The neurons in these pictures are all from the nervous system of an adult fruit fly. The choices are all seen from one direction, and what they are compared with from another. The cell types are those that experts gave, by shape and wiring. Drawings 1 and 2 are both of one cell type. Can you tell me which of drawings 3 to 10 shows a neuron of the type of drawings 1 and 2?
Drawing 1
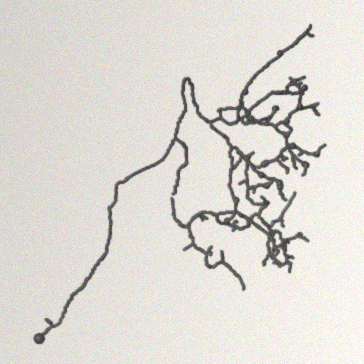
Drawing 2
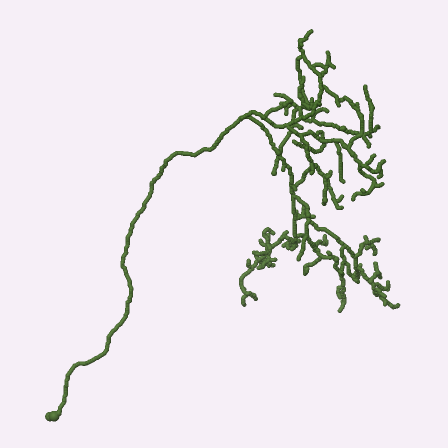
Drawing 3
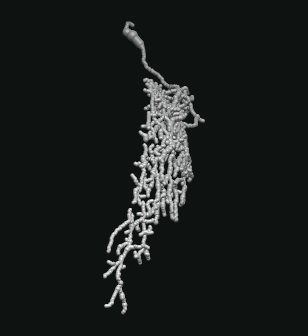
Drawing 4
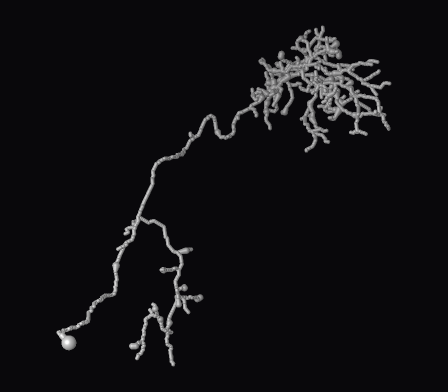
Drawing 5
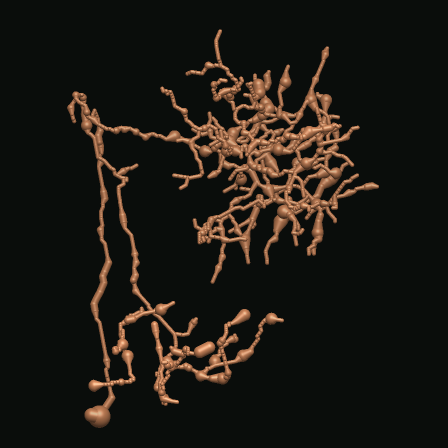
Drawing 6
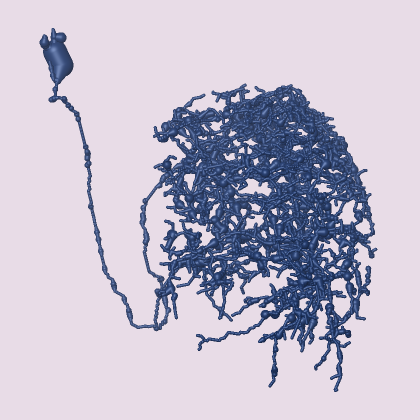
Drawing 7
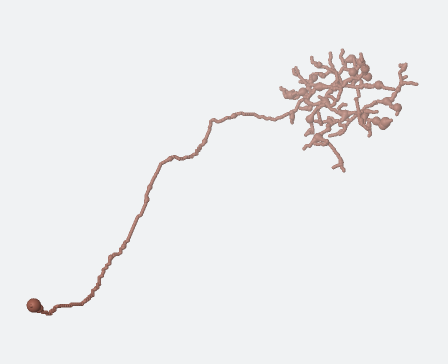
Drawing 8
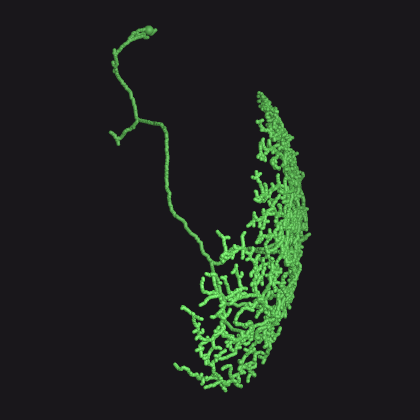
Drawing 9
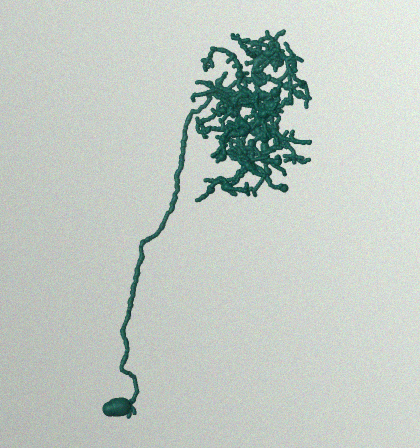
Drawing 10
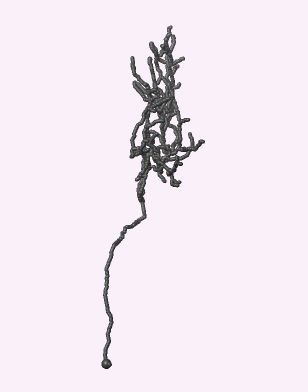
10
